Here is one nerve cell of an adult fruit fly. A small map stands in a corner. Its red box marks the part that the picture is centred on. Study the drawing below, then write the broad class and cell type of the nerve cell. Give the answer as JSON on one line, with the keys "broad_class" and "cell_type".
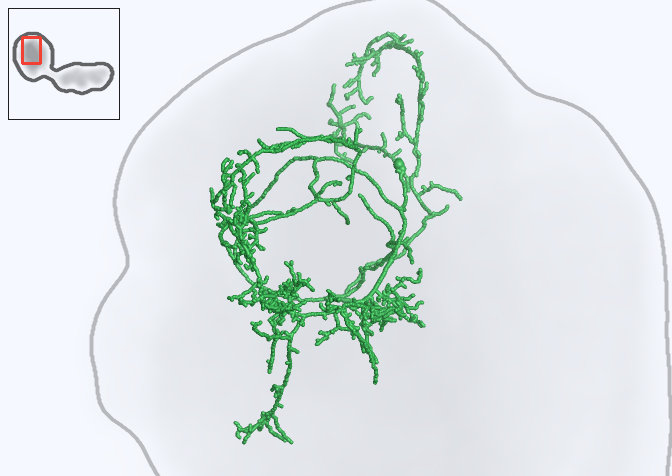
{"broad_class": "central-brain intrinsic neuron", "cell_type": "PLP128"}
